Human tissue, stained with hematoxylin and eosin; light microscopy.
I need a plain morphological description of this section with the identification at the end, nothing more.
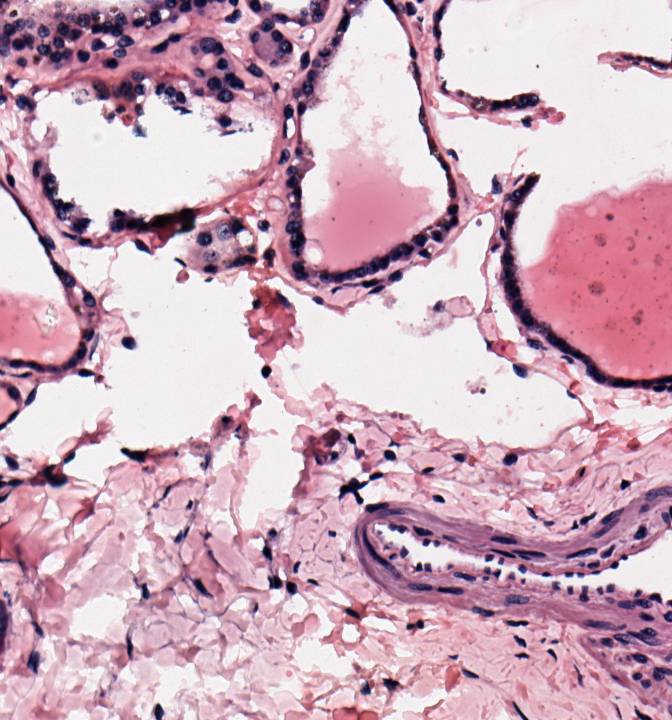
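Notice first how the field divides: large dilated spaces lined by epithelium fill the upper half, loose connective tissue the lower. The lining is a single layer of flattened to low cuboidal cells with dark nuclei. Several spaces hold smooth, homogeneous pink material. This is thyroid.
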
